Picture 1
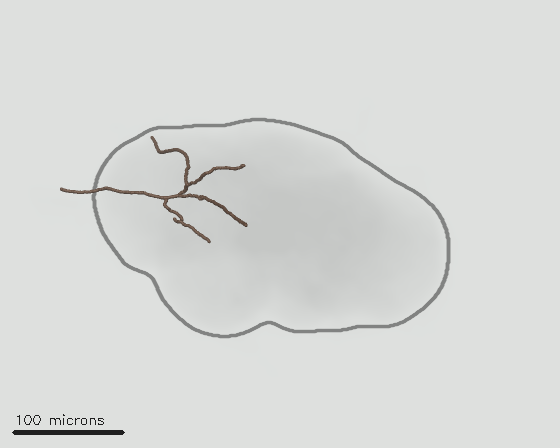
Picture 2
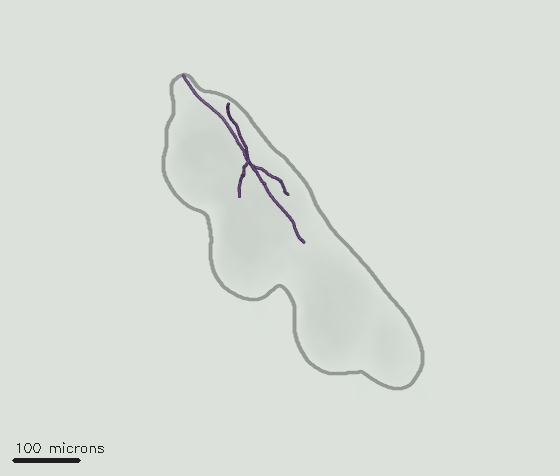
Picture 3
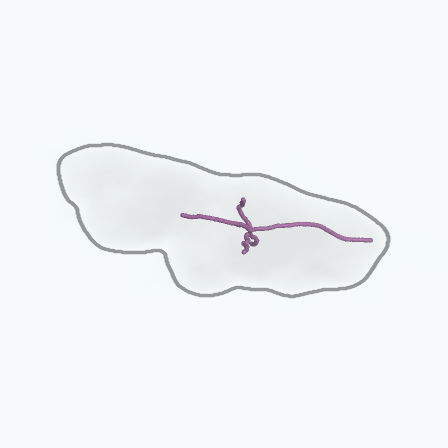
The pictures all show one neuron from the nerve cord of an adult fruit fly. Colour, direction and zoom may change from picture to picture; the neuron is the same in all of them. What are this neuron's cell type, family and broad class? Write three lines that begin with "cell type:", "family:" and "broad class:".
cell type: SApp14
family: class mechanosensory proprioceptive
broad class: sensory neuron ascending to the brain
